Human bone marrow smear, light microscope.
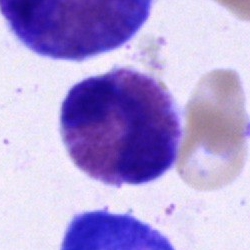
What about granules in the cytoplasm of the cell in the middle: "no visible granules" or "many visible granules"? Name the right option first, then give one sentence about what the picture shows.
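Many visible granules. Fine purple granules fill the paler area of the cell.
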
